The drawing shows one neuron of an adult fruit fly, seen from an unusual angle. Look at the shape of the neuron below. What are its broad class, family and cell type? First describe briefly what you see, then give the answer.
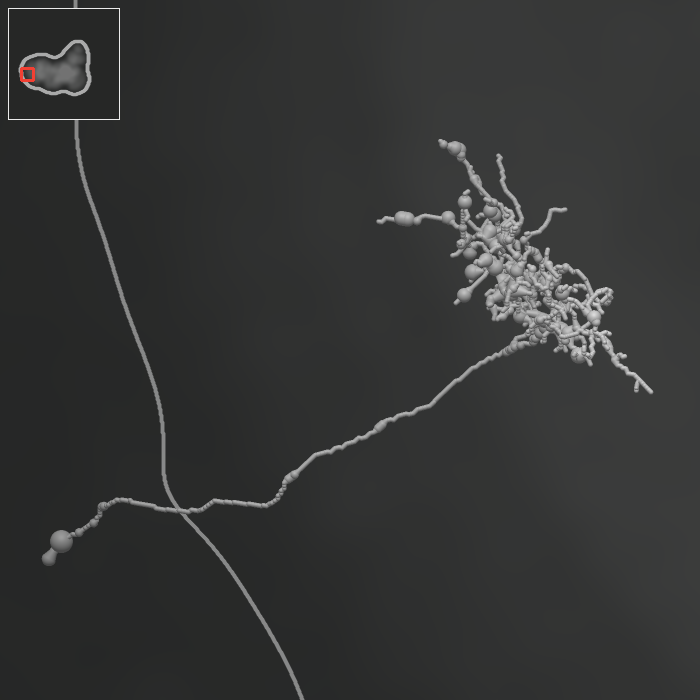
The cell body is at the lower left of the picture. The picture shows dozens of branch ends. This is an optic-lobe intrinsic neuron. Its family is Cm. The cell type is Cm3.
